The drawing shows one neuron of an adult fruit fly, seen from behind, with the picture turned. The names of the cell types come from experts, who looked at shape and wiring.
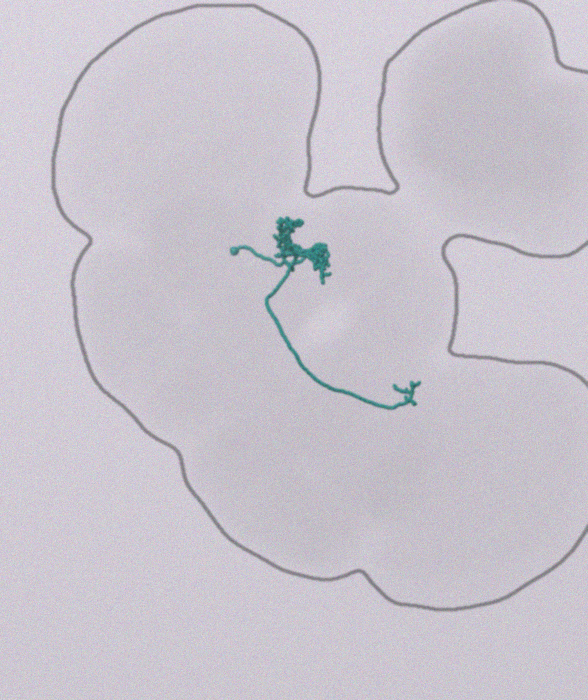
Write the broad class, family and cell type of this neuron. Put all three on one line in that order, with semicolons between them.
central-brain intrinsic neuron; hemilineage ALl1_ventral; CB3673b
